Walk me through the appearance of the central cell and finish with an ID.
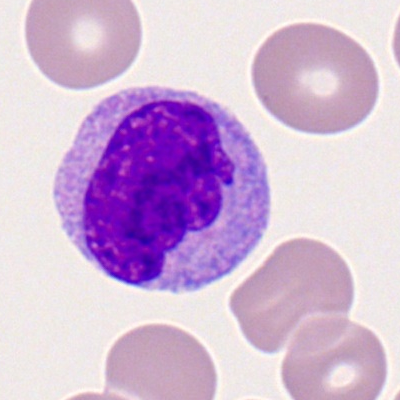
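On its right side the nucleus is folded in by a notch. It lies toward the left, so a wider band of cytoplasm remains on the right. Darker chromatin clumps alternate with paler areas. Fine pinkish-purple granules dust the cytoplasm. The cell is a monocyte.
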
